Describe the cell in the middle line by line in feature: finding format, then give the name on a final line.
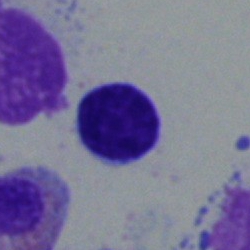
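Outline: round, smooth.
Nucleus: fills nearly whole cell; at most a very thin cytoplasmic rim.
Chromatin: dense, dark purple-blue.
Nucleolus: none distinct.
Name: lymphocyte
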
